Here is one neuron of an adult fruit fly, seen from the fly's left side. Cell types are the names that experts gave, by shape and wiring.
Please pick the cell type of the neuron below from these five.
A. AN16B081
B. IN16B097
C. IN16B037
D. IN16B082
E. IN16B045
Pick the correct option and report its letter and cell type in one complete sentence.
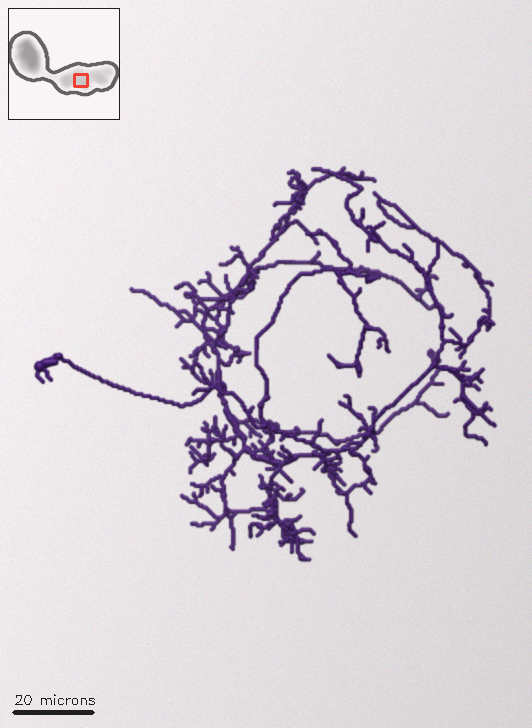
The cell type assigned to the neuron is IN16B082, under option D.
